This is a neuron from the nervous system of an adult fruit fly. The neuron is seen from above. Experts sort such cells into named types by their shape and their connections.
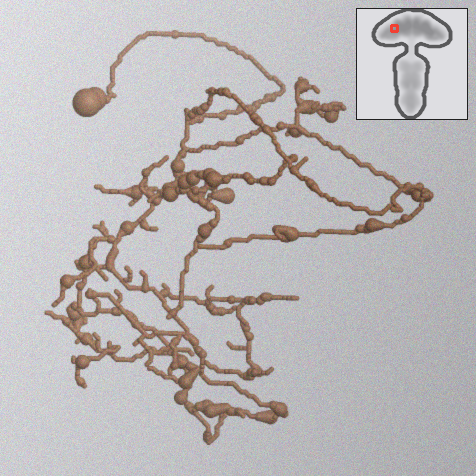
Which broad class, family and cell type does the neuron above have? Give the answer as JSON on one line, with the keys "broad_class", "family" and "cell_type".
{"broad_class": "central-brain intrinsic neuron", "family": "hemilineage LHl1", "cell_type": "LHAV4d5"}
